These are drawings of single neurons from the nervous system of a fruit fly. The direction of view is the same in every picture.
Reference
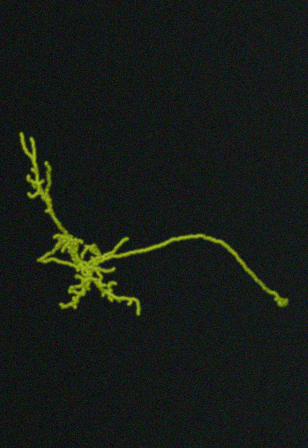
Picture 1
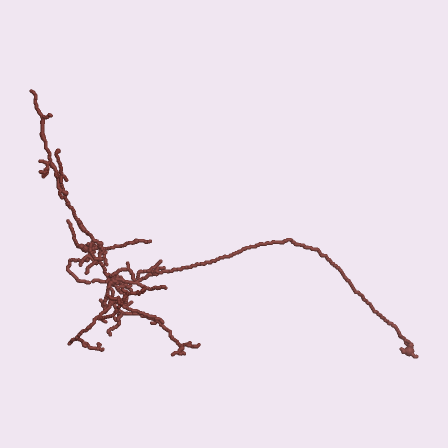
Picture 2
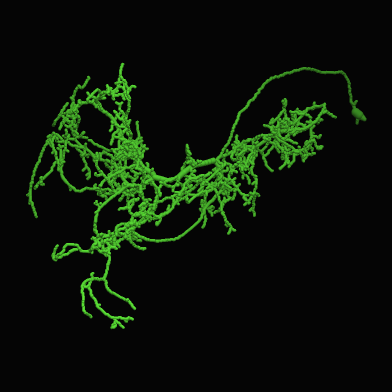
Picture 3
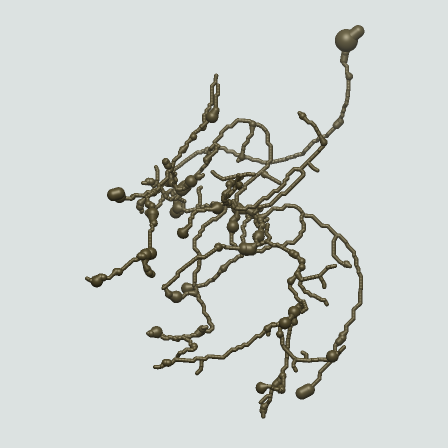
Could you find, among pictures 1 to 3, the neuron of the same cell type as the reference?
Picture 1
